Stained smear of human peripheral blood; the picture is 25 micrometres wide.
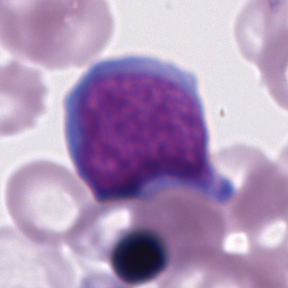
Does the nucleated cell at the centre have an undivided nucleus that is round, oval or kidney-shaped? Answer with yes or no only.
Yes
